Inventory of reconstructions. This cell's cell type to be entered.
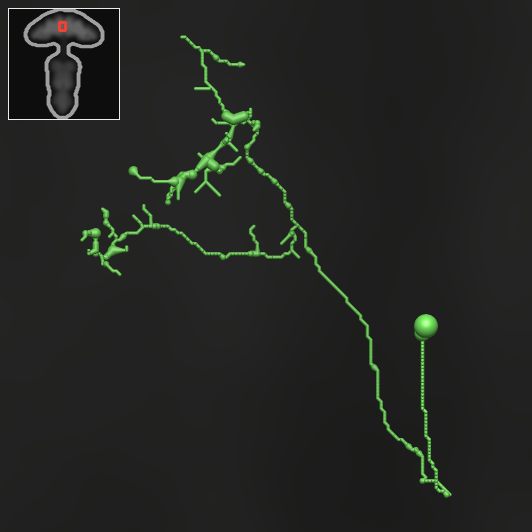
vDeltaL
